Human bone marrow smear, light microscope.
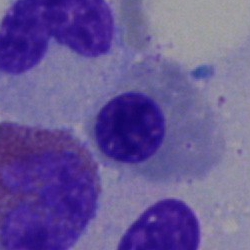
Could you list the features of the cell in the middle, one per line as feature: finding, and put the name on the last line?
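Chromatin: dark purple, condensed into clumps with small paler gaps
Cytoplasm: abundant, pale grey-blue, largely free of granules
Inclusion: small blue body at upper right edge of cytoplasm
Identification: erythroblast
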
